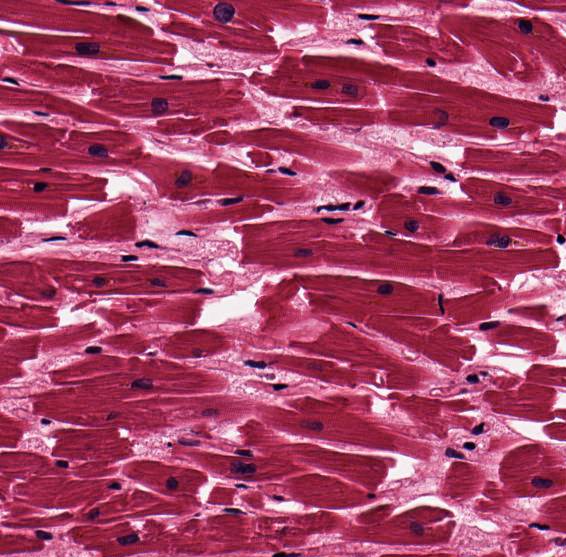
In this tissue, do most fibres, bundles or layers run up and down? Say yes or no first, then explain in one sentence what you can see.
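No. Muscle fibres run in parallel, mostly horizontally across the whole field.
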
